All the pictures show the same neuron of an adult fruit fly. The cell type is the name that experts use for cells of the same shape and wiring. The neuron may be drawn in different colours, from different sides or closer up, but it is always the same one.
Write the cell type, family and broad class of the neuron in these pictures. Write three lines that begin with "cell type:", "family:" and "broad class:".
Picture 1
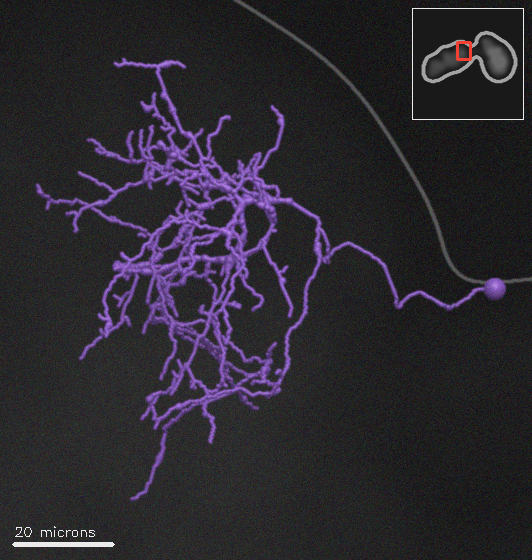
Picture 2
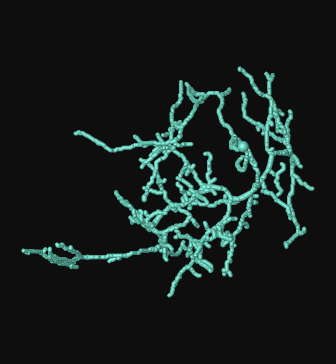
cell type: IN16B080
family: hemilineage 16B
broad class: nerve-cord intrinsic neuron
